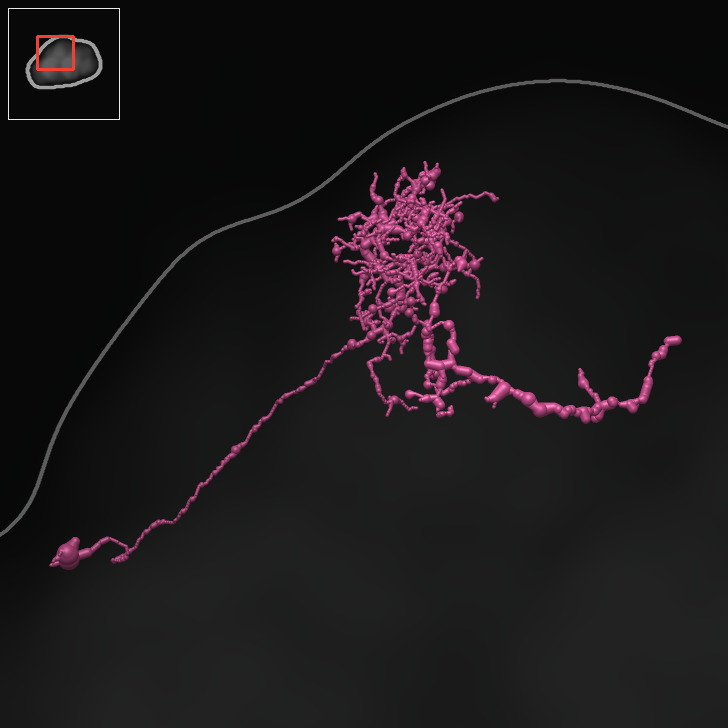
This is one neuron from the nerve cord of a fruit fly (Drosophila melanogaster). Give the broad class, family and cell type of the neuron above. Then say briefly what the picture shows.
Its broad class is nerve-cord intrinsic neuron. The family is hemilineage 14A. The cell type is IN14A015. The picture shows dozens of branch ends. As drawn here it is wider than it is tall.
